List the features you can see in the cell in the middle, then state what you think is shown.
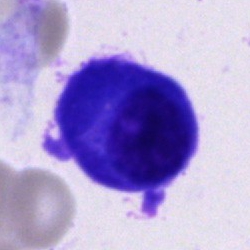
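Roughly round in outline, this cell carries small bleb-like cytoplasmic projections at its lower left and along its bottom edge. No distinct cytoplasmic granules are visible. Pale red cells lie at the left edge of the picture, not touching the cell. It is a plasma cell.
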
